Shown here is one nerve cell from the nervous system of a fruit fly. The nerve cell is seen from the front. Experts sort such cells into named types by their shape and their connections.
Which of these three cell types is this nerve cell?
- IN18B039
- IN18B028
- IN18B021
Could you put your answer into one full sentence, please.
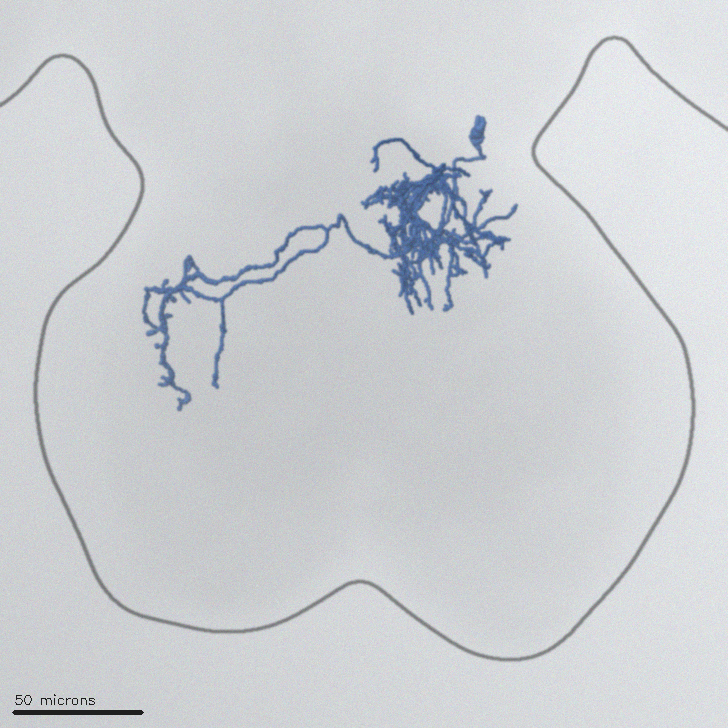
The cell type of the nerve cell here is IN18B028.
